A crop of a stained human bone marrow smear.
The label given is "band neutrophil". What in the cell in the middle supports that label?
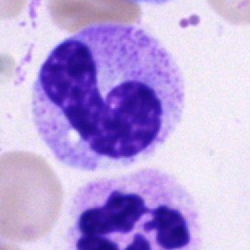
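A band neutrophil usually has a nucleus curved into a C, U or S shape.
Here the nucleus is bent into a curved, horseshoe-like form with a deep indentation, which fits that.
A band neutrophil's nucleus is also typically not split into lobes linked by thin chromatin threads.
This one is a single continuous mass, so that matches too. Beyond that, fine pink-violet granules are scattered all through the cytoplasm, and the cell surface is smooth, with no projections.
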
